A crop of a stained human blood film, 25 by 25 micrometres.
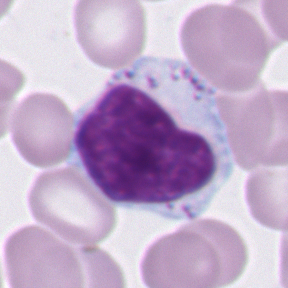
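Large granular lymphocyte in a peripheral blood smear. The nucleus is broad and irregular, with a shallow notch on its upper right edge. Pale, greyish blue cytoplasm without vacuoles surrounds it. The outer edge of the cell is slightly uneven rather than a smooth circle.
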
